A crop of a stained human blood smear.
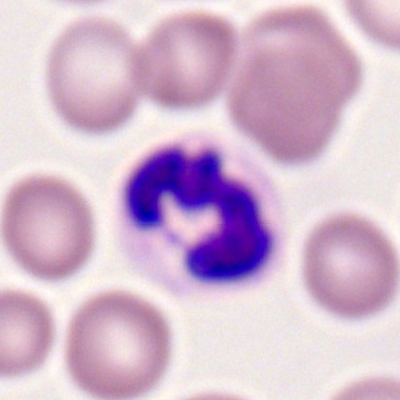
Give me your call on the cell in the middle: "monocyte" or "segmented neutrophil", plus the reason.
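This is a segmented neutrophil. Its nucleus is lobed and curves around a pale central patch of cytoplasm.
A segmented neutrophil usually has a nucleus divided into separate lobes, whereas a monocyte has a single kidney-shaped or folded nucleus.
The cytoplasm here is pale pinkish-lilac.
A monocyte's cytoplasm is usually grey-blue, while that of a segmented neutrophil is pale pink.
The chromatin is dense and stains dark purple.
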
